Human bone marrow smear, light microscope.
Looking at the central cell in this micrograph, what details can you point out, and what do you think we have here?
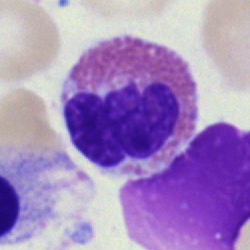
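The cell has a round, smooth outline. Its nucleus sits in the lower half, with dense, dark purple chromatin. Pink-red granules fill the cytoplasm. The cell is an eosinophil.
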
